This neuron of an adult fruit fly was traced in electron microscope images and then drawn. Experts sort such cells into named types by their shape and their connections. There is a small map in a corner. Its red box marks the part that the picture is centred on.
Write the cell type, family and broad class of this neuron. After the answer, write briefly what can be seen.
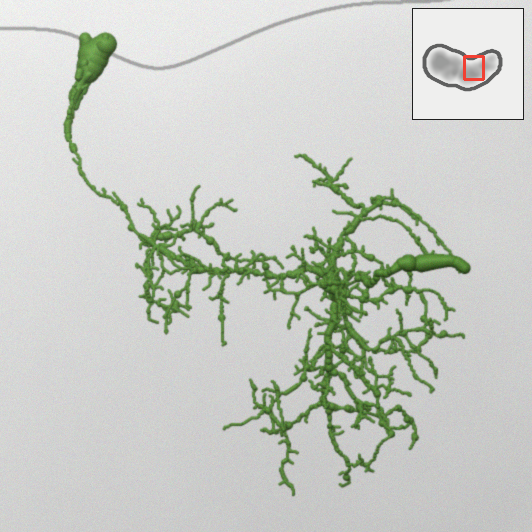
Its cell type is Tergotr. MN. Its family is hemilineage 17X. It is a motor neuron of the nerve cord. The cell body can be seen at the upper left of the picture. More than a hundred branch ends can be seen.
